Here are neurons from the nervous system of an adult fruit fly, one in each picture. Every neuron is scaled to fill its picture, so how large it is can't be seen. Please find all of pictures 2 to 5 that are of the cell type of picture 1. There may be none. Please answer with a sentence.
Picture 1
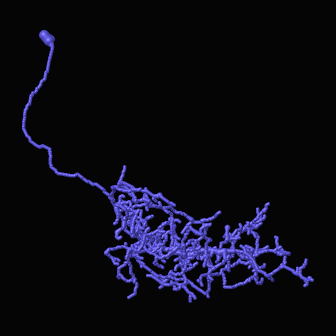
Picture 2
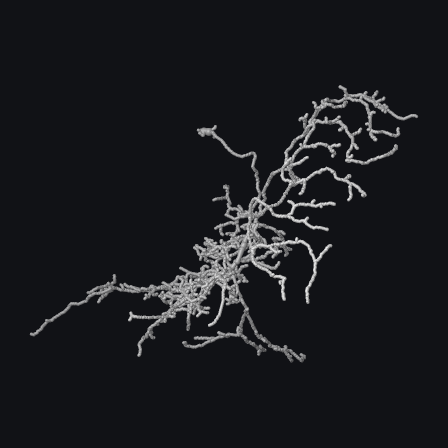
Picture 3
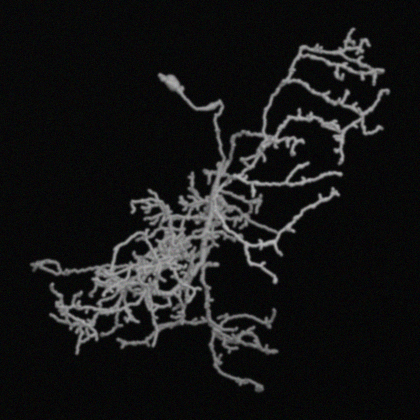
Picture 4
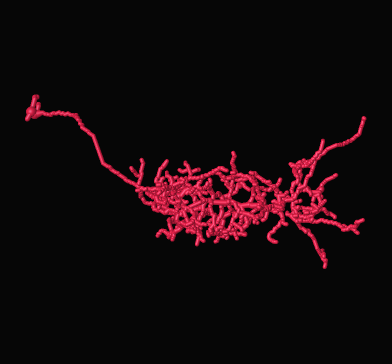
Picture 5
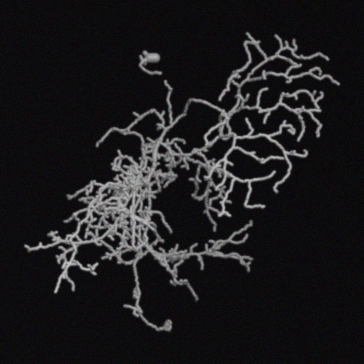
Picture 4 is of the same cell type.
